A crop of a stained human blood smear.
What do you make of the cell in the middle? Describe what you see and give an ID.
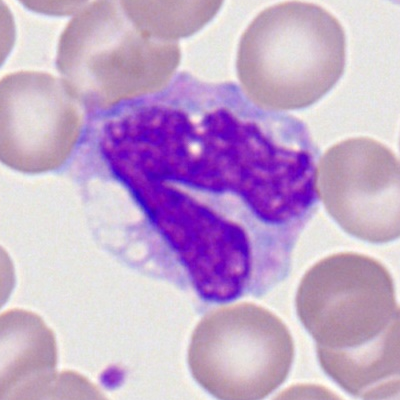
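Nucleus folded, with a pale cleft cutting in from the right side. Broad cytoplasmic rim around the nucleus, widest lower left. Cytoplasm pale greyish blue. Several clear vacuoles in the cytoplasm left of the nucleus. Cell: monocyte.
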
